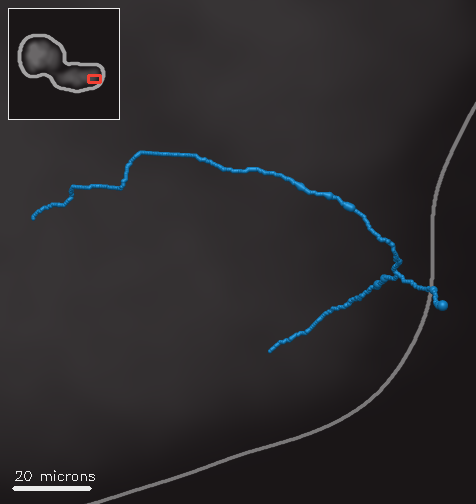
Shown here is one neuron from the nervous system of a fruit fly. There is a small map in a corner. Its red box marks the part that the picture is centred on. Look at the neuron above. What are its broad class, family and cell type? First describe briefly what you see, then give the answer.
By the scale bar it is about 110 microns wide in this view. It has a dozen or fewer branch ends. This is a sensory neuron entering the nerve cord. The name of its family is class mechanosensory tactile. Its cell type is SNta32.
